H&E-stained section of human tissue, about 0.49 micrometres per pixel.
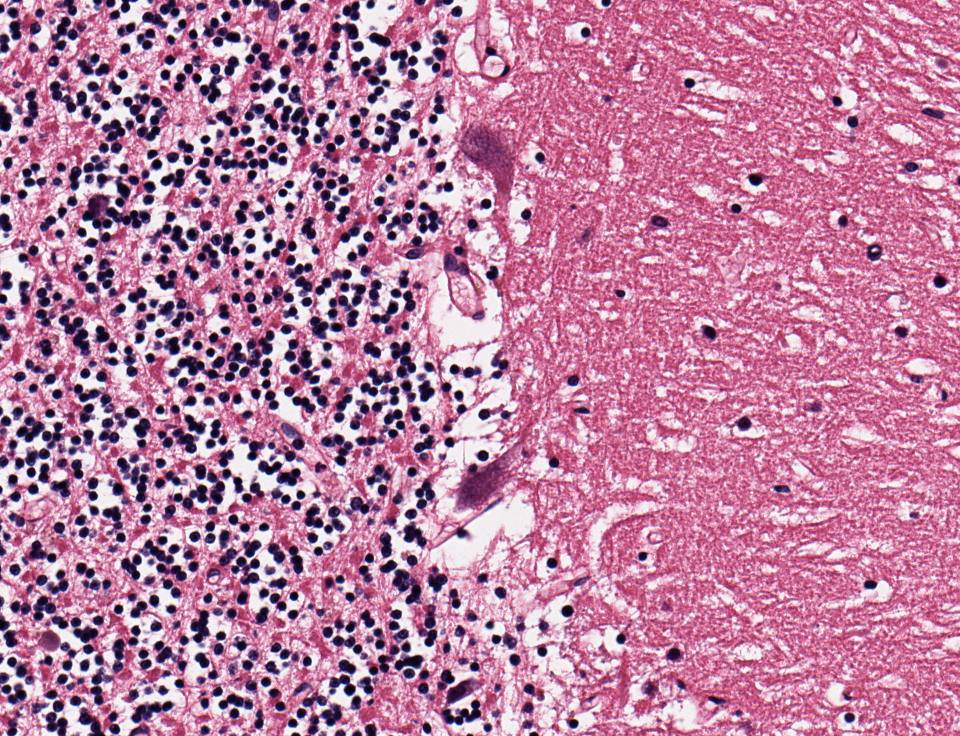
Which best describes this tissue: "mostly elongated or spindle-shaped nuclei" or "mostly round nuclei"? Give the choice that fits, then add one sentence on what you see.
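Mostly round nuclei. The cells of the dense left layer have small, round, darkly stained nuclei with very little visible cytoplasm.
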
